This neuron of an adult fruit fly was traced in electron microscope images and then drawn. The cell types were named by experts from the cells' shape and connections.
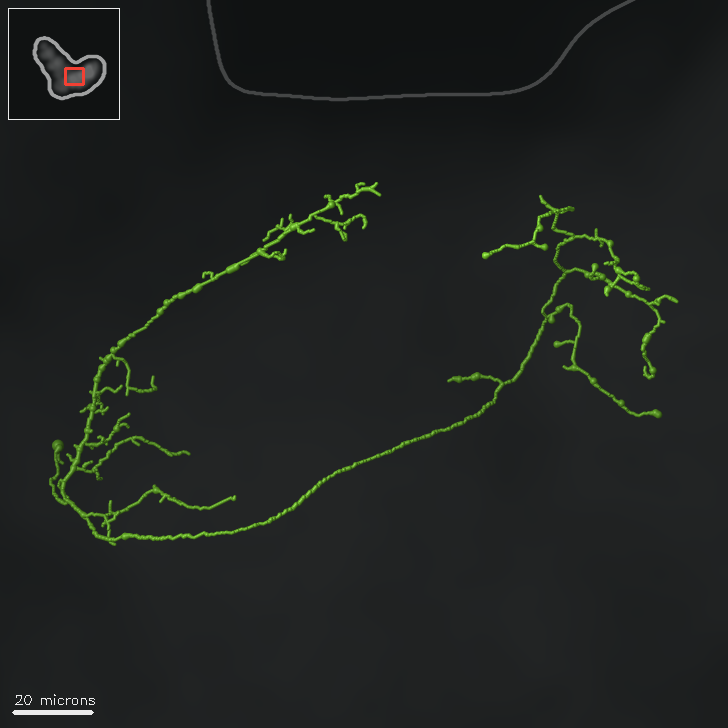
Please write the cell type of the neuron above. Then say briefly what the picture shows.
The cell type is LHAD1b1_b. This is a central-brain intrinsic neuron. By the scale bar it is about 160 microns wide in this view. The picture shows dozens of branch ends.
